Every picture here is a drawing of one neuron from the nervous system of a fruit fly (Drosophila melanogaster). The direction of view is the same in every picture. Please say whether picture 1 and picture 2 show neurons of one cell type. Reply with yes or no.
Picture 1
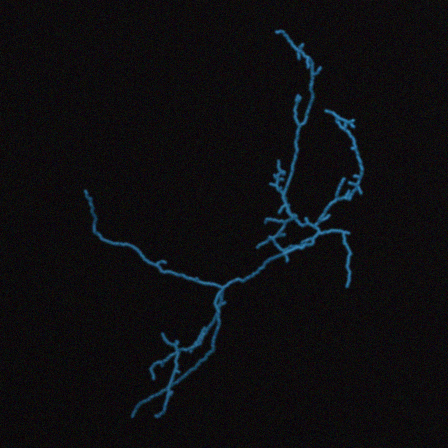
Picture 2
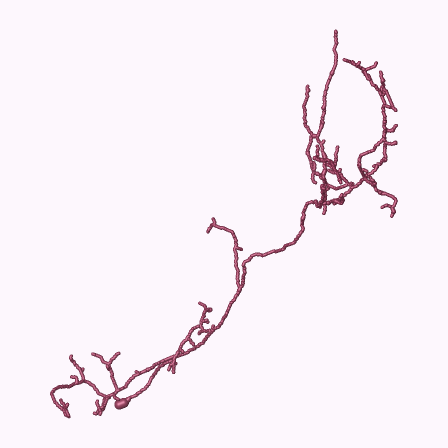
no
